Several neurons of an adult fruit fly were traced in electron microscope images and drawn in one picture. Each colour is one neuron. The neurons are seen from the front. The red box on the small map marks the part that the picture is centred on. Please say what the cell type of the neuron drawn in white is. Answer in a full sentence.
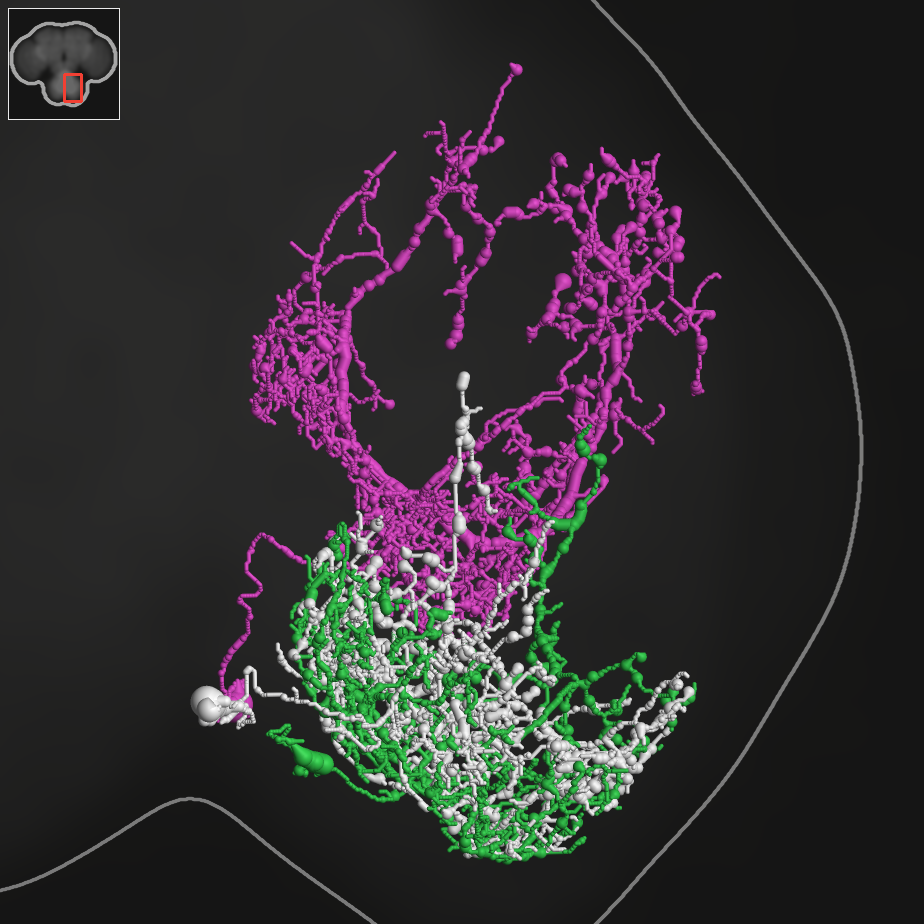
The cell type is IN14A011.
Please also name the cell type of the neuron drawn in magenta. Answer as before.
The cell type is IN14A009.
